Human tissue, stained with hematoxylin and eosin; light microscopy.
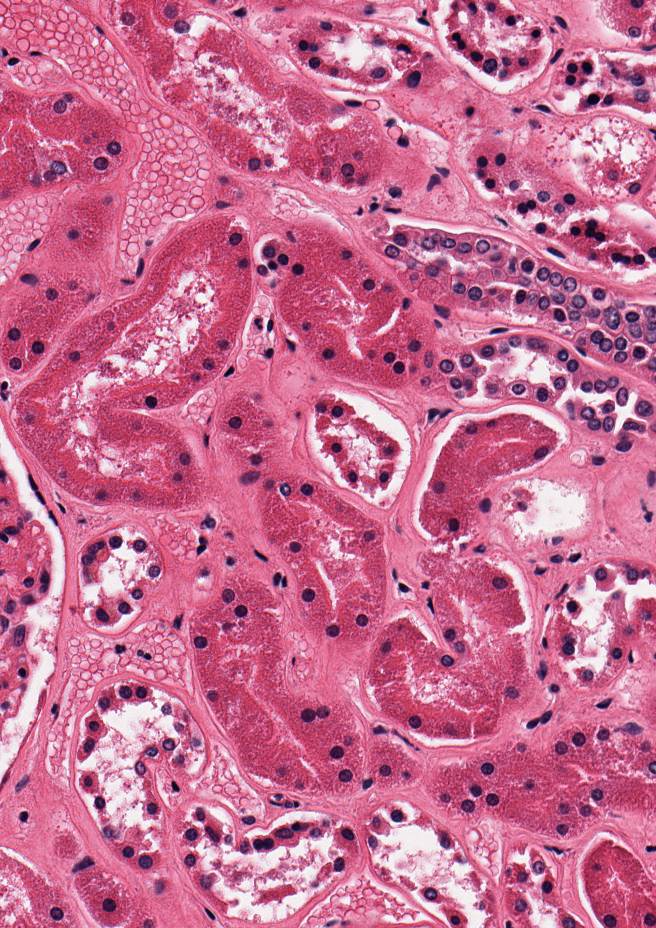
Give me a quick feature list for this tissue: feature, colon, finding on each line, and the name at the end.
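Arrangement: see how closely packed the tubules are, cut in various planes, with very little tissue between.
Lining: in most tubules, a single layer of cuboidal to low columnar cells.
Cytoplasm: deeply eosinophilic and granular.
Nuclei: round, dark, one per cell.
Separation: thin pink strands of connective tissue with scattered small, flat nuclei.
Name: renal cortex.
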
